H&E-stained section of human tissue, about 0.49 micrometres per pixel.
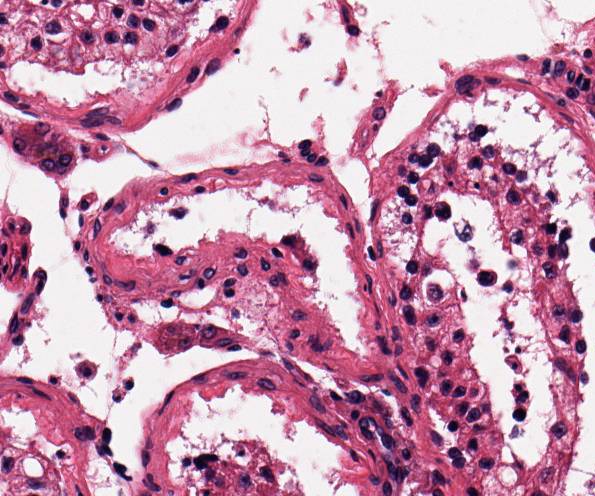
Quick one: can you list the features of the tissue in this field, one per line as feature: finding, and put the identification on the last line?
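Field: several rounded and elongated tubular cross-sections, side by side
Tubule wall: thick, pink, several layers of flattened elongated nuclei
Lining cells: pale, vacuolated, wispy pink cytoplasm
Right tubule: many round dark nuclei scattered through lining
Name: testis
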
